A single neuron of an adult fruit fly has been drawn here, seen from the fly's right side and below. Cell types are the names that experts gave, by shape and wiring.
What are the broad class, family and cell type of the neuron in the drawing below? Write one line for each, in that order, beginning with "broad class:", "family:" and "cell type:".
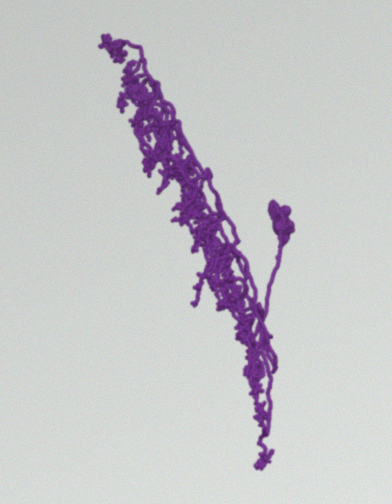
broad class: optic-lobe intrinsic neuron
family: Dm
cell type: Dm1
